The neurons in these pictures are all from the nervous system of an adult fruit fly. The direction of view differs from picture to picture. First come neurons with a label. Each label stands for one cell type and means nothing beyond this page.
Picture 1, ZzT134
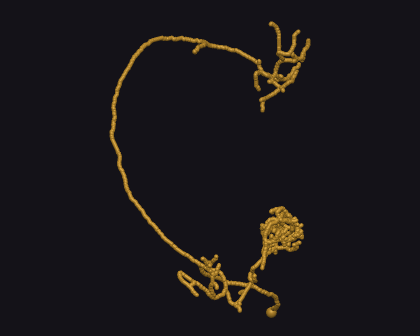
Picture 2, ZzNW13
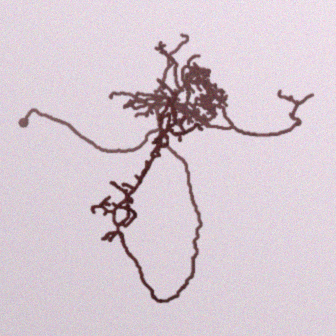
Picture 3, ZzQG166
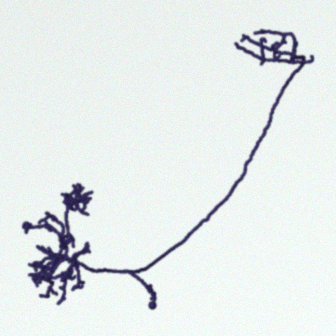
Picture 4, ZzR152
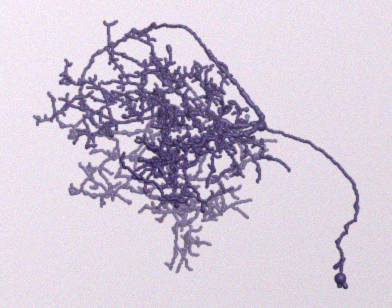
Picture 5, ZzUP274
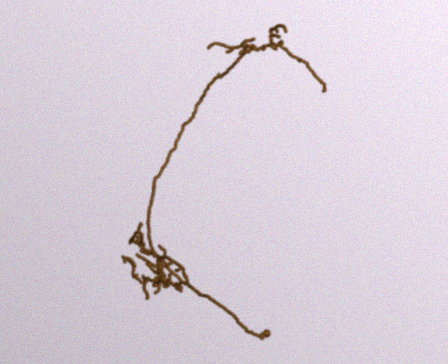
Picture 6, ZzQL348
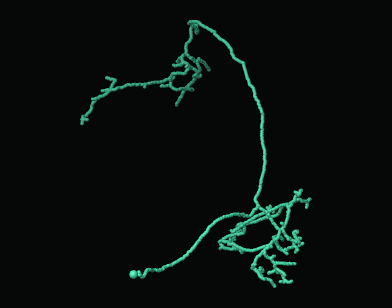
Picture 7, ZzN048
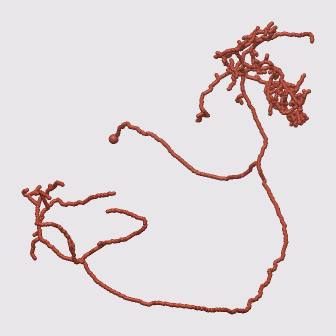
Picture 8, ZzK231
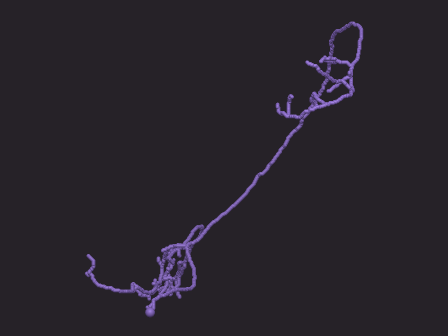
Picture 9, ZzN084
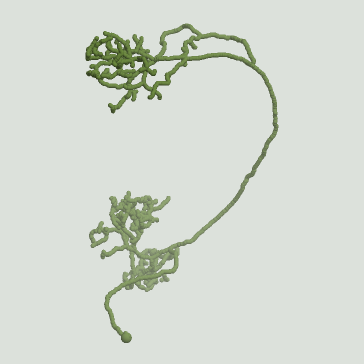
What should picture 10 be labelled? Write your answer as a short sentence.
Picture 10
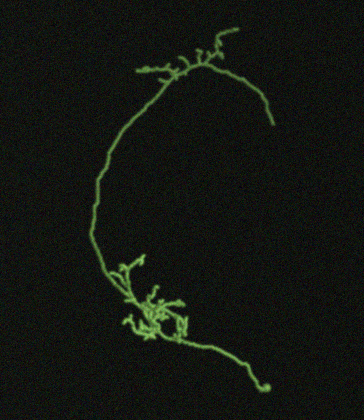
It belongs to ZzUP274.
